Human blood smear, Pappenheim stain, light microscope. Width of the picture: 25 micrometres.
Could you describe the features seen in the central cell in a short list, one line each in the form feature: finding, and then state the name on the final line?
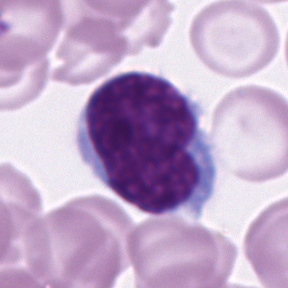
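Chromatin: dark purple, coarsely clumped
Cytoplasm: pale blue, no vacuoles to be seen
Right edge: fringed with fine short projections
Nucleus: about 12 by 9 micrometres, filling about 80% of the cell's area
Name: typical lymphocyte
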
